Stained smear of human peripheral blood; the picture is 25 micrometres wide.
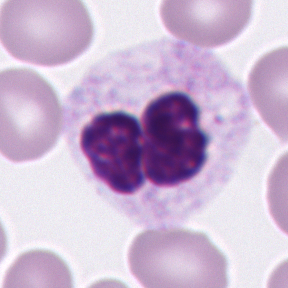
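Segmented neutrophil, the central cell in this peripheral blood smear. Following the nucleus, I make out two lobes lying side by side, and I can't find a nucleolus in either one. Fine pink-violet granules are scattered through the cytoplasm. Checking once more, I see no vacuoles there.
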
